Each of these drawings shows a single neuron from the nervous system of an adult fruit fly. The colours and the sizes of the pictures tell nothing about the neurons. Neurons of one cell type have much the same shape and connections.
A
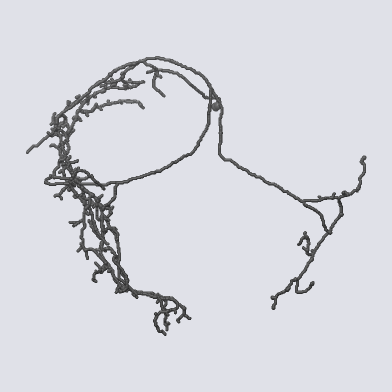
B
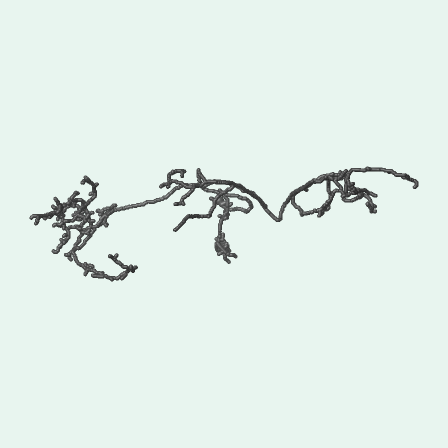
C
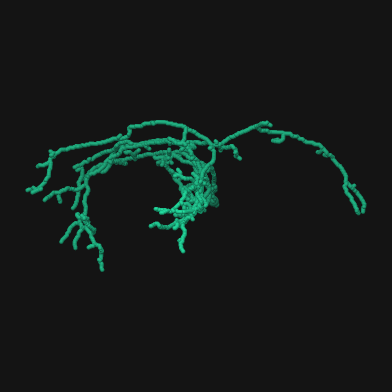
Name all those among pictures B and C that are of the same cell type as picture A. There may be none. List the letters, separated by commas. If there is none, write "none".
none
